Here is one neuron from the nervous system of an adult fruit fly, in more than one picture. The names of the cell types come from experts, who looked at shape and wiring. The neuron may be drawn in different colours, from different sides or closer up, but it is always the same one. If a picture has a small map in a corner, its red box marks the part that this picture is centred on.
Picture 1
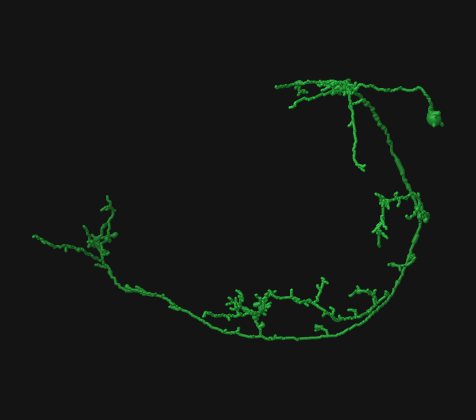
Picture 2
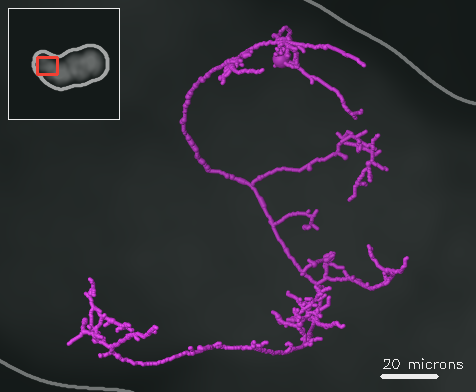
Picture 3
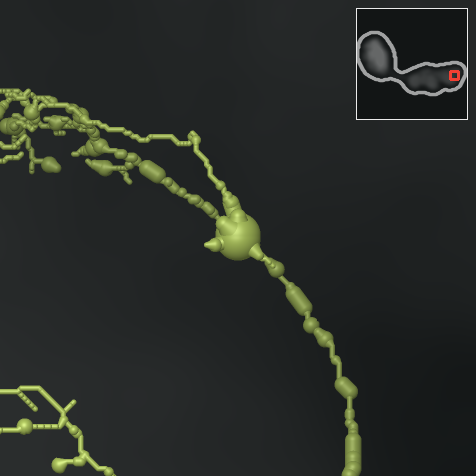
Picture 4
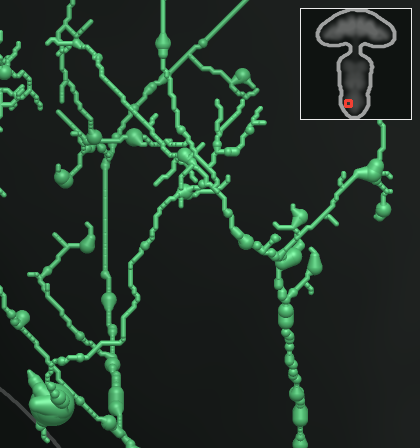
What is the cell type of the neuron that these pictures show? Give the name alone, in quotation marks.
"IN19A060_d"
